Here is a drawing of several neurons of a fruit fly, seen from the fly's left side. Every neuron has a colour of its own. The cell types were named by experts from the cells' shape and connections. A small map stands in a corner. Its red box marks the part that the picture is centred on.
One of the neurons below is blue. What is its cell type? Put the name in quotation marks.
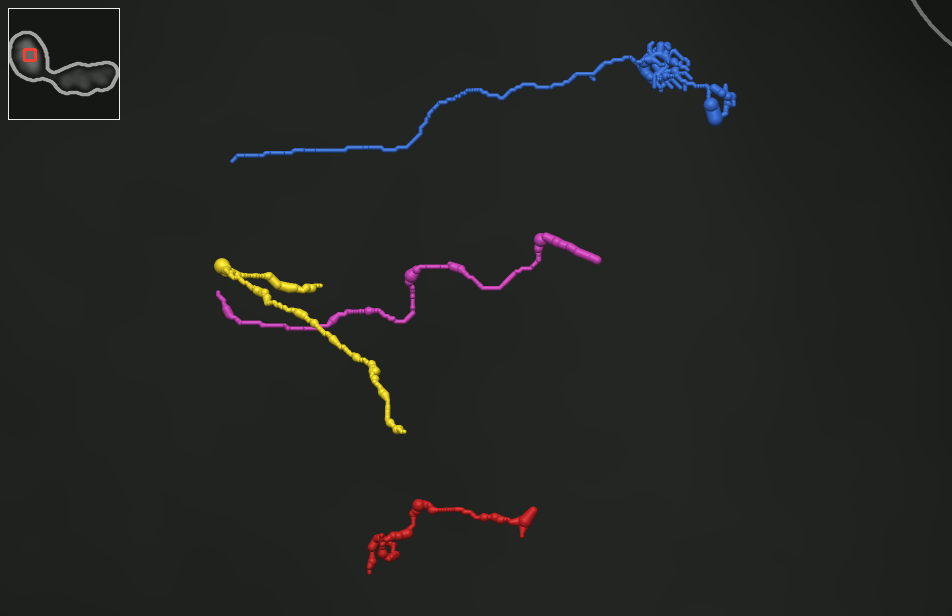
"L5"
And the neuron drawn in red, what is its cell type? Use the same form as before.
"R7y"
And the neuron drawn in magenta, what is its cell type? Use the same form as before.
"R8y"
